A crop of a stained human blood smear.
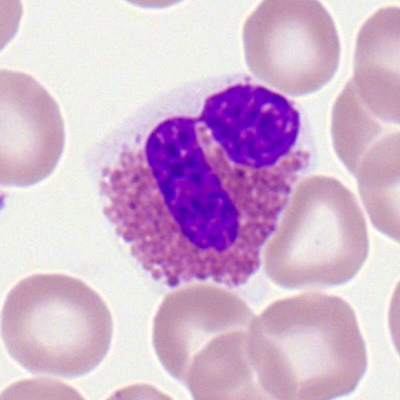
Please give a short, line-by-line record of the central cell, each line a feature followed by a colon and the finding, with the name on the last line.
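Nucleus: two separate lobes
Lobes: lower-left elongated, upper-right rounder
Granules: many, coarse, pinkish-orange, packing the cytoplasm
Distribution: densest in the lower part of the cell
Upper left: pale, sparsely granular rim
Name: eosinophil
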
